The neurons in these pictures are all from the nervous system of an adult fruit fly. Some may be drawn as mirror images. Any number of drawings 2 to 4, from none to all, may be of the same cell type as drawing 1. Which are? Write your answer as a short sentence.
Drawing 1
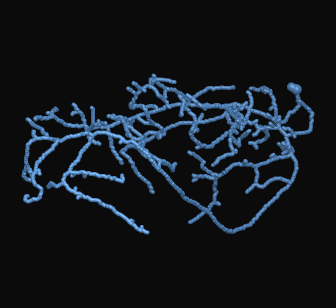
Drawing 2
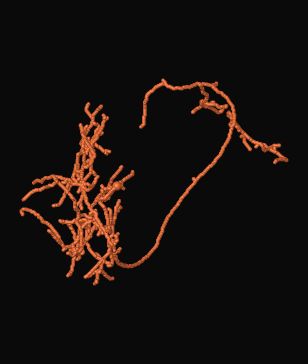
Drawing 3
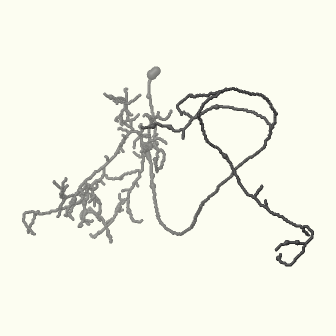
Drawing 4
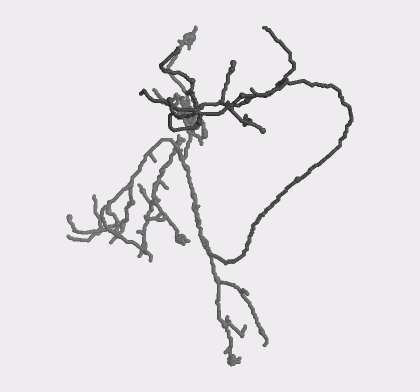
Drawing 2 is of the same cell type.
